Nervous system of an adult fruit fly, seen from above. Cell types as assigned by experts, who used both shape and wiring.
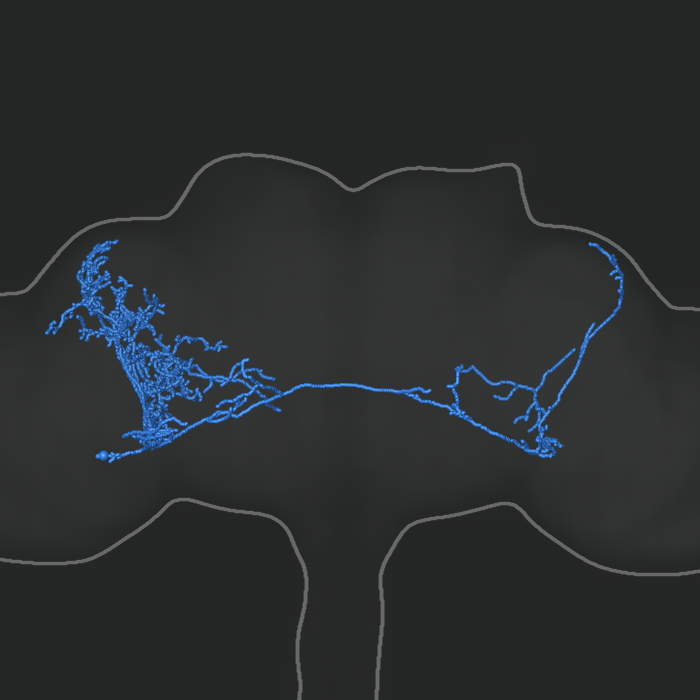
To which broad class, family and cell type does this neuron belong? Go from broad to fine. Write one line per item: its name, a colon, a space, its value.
broad class: central-brain intrinsic neuron
family: hemilineage LHp2
cell type: WED092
